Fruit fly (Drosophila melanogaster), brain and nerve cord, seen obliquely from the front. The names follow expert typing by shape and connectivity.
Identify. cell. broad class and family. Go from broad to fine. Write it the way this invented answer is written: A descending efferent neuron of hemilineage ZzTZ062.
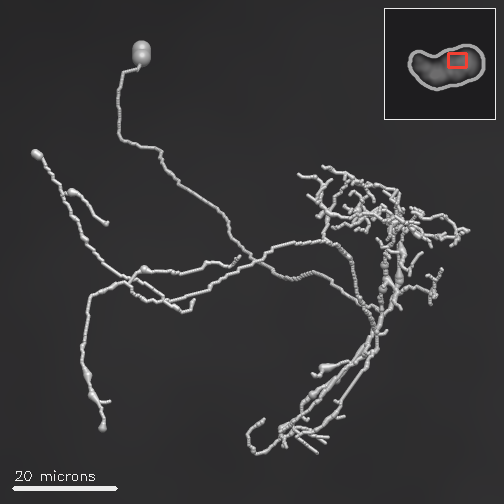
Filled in: A central-brain intrinsic neuron of class CX.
